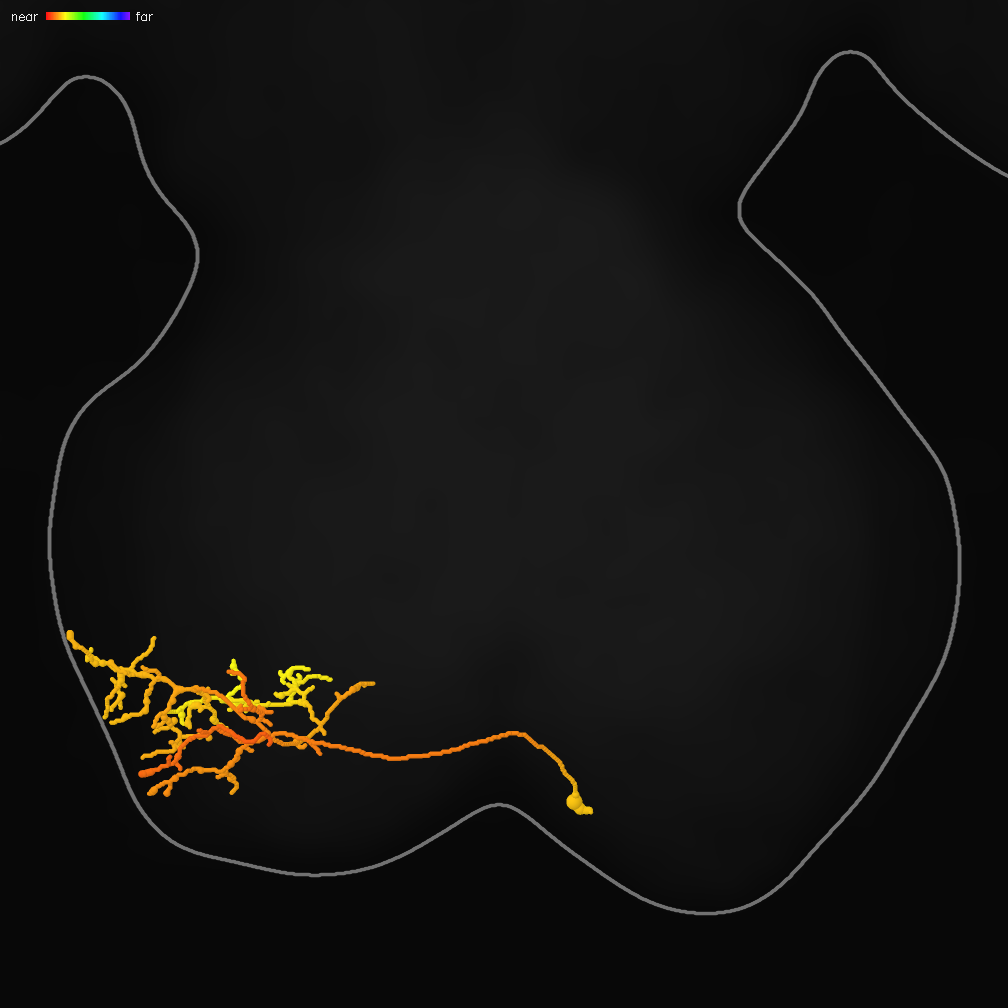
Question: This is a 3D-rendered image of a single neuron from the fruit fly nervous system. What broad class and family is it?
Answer: nerve-cord intrinsic neuron; hemilineage 13B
